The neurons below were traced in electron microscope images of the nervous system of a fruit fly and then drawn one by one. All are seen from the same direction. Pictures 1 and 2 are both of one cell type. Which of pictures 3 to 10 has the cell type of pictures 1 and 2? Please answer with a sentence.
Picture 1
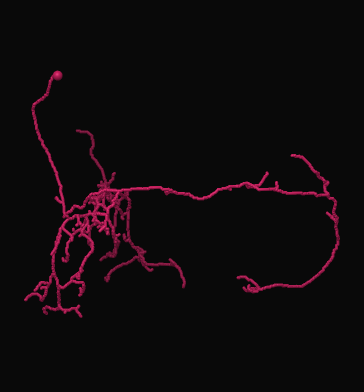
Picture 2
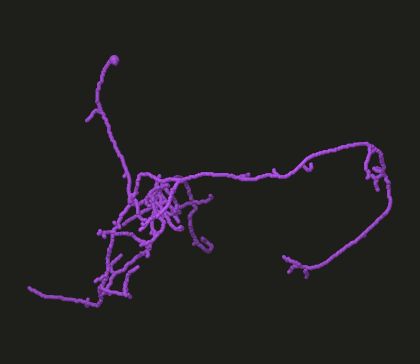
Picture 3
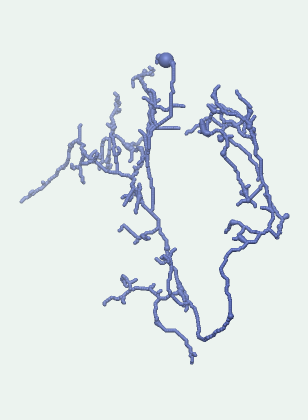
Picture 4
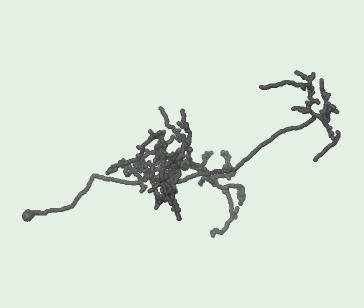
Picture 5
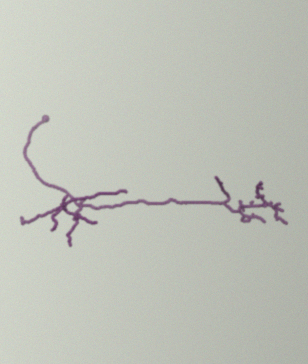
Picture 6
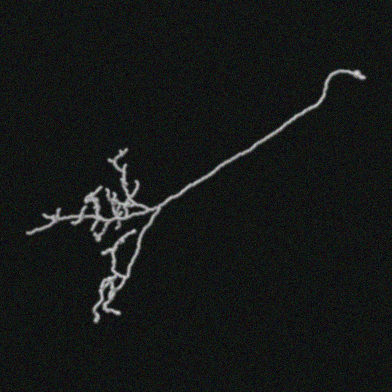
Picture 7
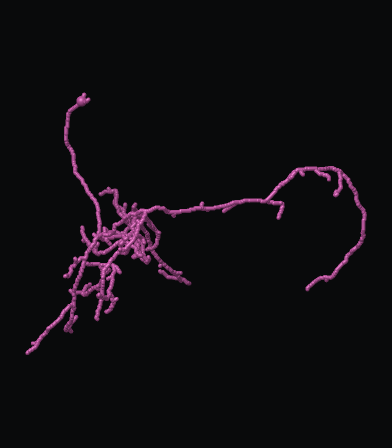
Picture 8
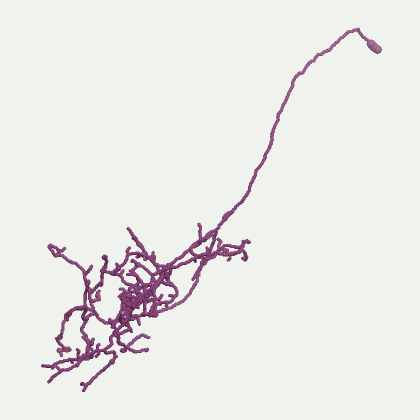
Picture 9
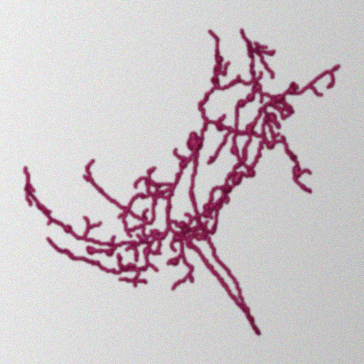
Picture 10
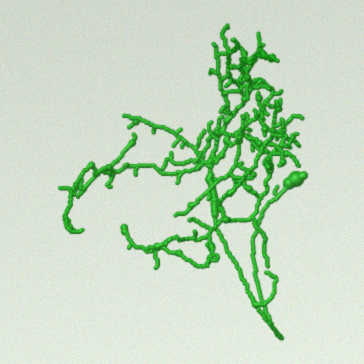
The neuron in picture 7 is of the same cell type.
